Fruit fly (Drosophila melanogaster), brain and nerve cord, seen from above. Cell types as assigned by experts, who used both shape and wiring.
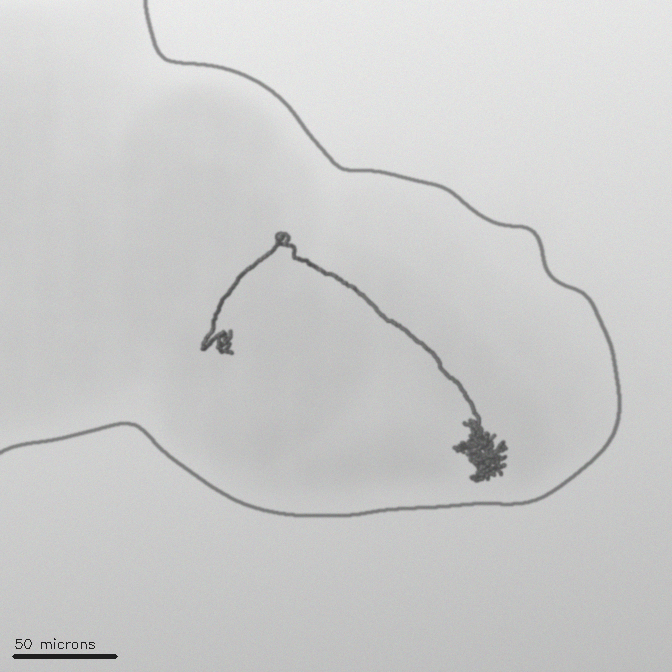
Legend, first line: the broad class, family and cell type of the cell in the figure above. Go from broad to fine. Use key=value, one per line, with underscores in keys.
broad_class=optic-lobe intrinsic neuron
family=MeLo
cell_type=MeLo7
